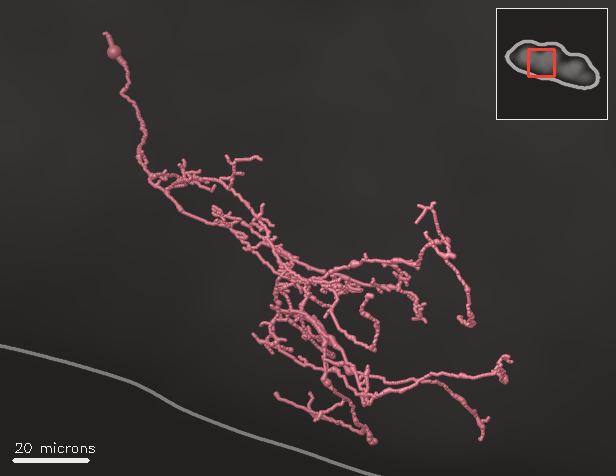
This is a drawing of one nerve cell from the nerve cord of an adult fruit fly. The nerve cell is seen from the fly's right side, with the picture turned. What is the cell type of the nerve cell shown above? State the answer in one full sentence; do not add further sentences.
The cell type of the nerve cell here is IN12A042.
